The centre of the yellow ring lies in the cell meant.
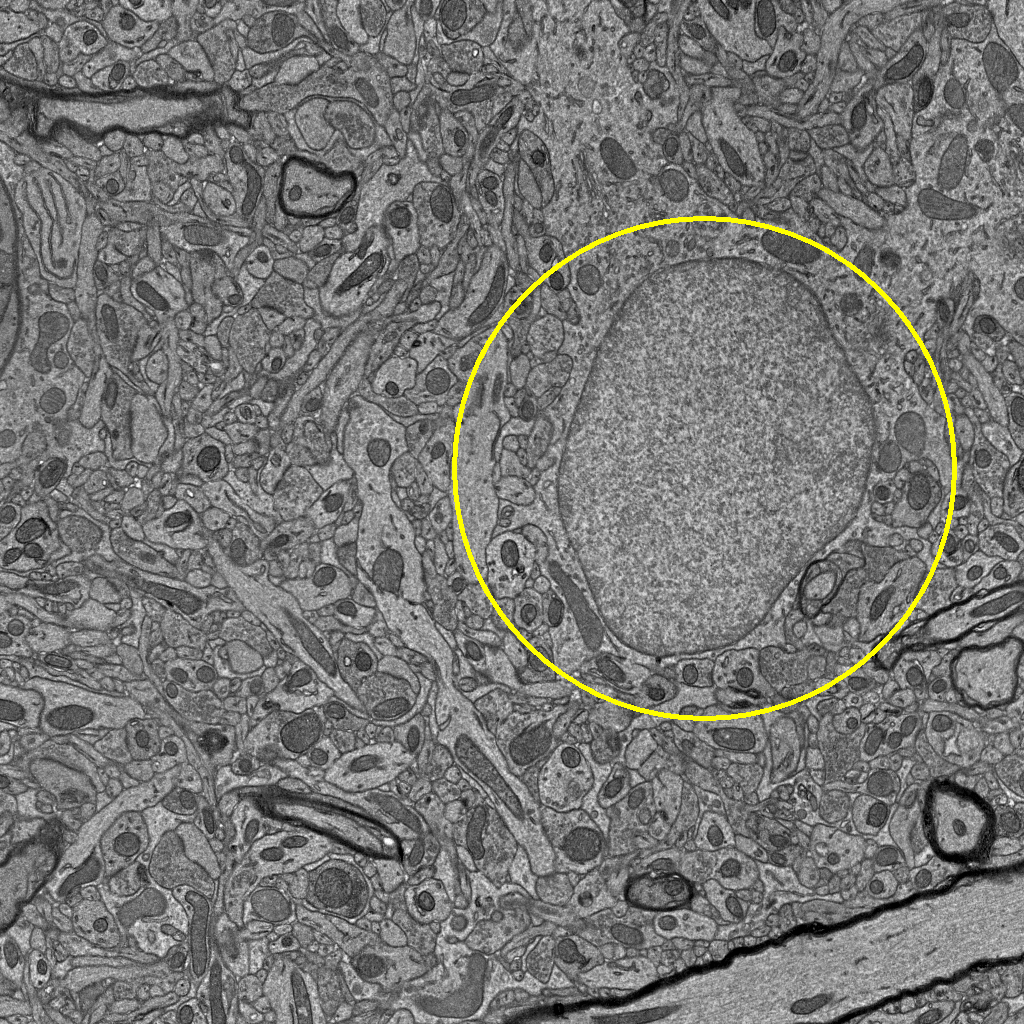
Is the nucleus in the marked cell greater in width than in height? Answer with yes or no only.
No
